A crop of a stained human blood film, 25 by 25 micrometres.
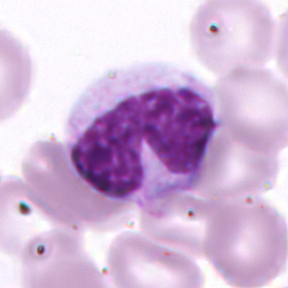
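Band neutrophil, the central cell in a stained peripheral blood smear. First, the nucleus is bent into a horseshoe whose notch opens downward. Next, its chromatin is dark purple and coarsely clumped. Then the cytoplasm is pale lilac-grey, and last, it holds fine, faint lilac granules.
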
